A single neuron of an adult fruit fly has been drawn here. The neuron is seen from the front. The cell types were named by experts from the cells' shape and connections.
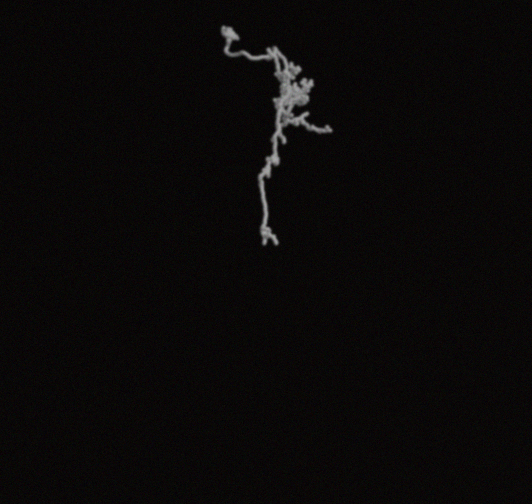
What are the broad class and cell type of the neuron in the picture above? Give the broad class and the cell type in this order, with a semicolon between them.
efferent neuron of the nerve cord; ENXXX226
